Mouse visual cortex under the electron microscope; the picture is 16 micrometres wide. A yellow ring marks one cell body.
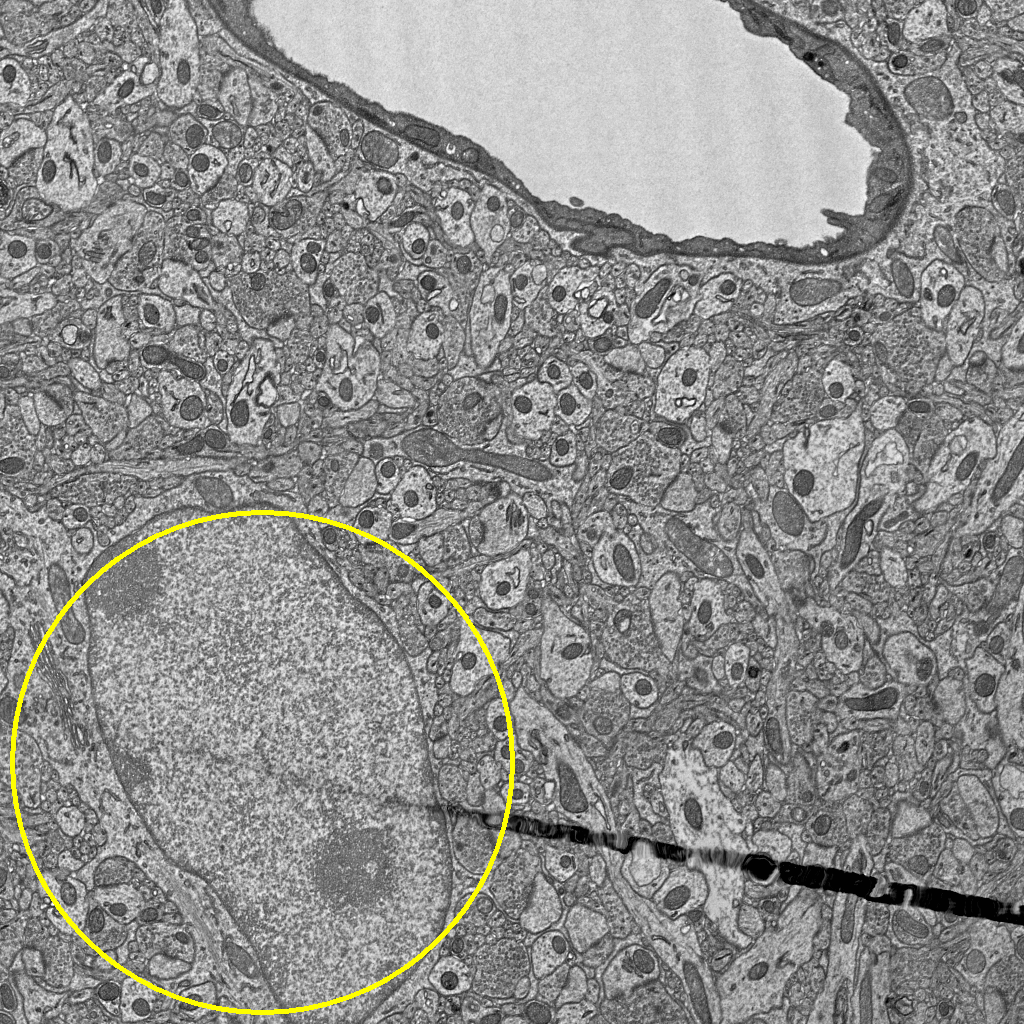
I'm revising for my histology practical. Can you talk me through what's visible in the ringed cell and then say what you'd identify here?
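This nucleus is a large elongated oval, its long axis running upper left to lower right. At the upper left end a dark chromatin patch lies against the envelope, and one large, rounded, dark granular body sits in the lower right part. A stack of parallel flattened membranes lies in the cytoplasm left of the nucleus's upper part. It's an astrocyte.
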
